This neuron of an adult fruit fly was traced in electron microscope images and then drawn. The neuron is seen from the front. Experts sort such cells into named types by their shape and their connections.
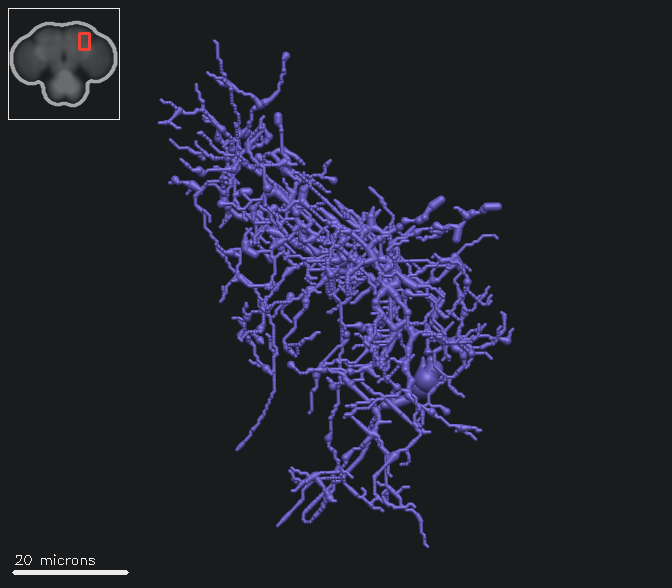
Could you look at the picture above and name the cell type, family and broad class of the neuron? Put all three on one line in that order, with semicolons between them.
LHPV2a1_e; hemilineage VPNp&v1_posterior; central-brain intrinsic neuron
